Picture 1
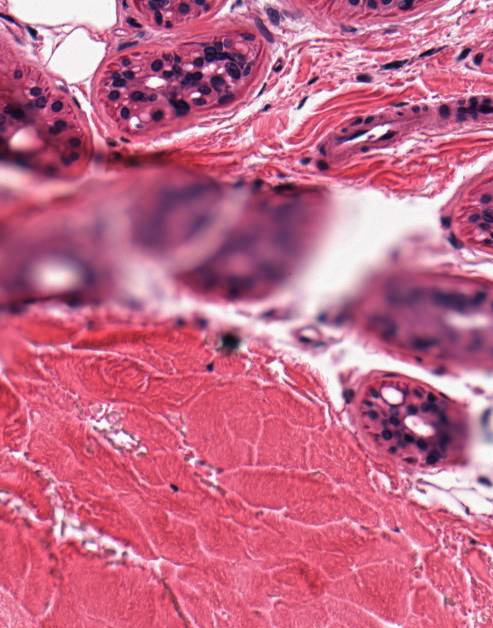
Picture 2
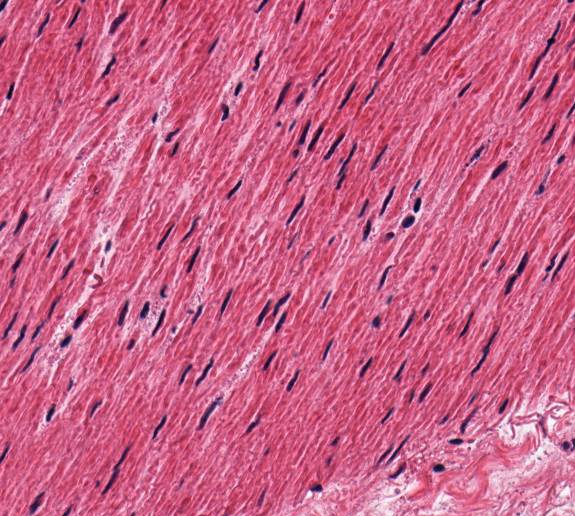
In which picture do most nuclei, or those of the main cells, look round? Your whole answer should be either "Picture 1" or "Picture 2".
Picture 1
